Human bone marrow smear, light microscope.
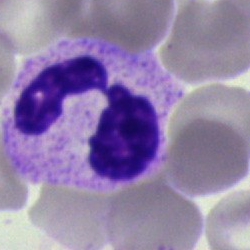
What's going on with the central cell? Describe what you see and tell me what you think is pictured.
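The cell has a roughly round, smooth outline. Its nucleus is divided into two lobes, and no nucleoli are visible. Fine violet granules are evenly scattered through the cytoplasm. The cell is a segmented neutrophil.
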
